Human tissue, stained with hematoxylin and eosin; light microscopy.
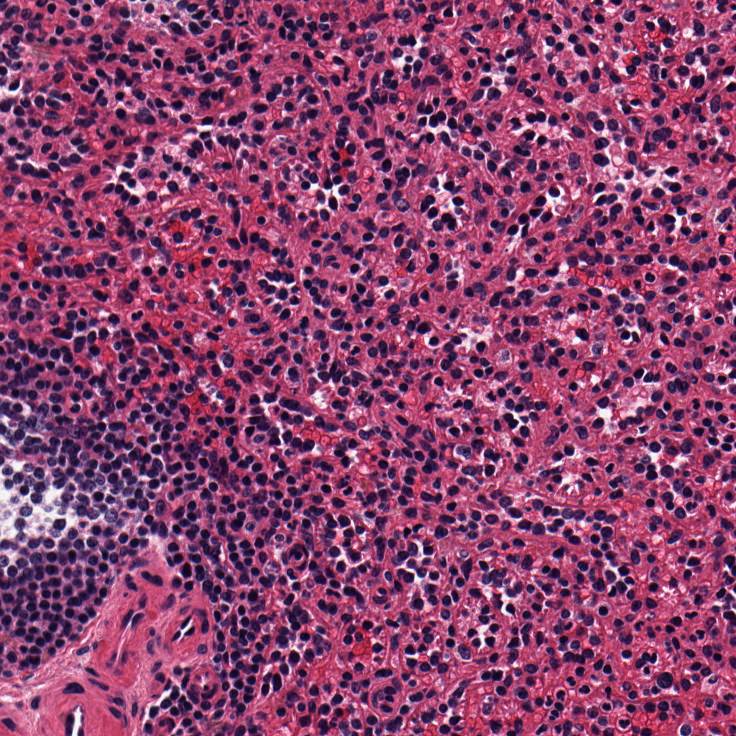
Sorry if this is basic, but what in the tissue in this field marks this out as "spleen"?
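This is spleen.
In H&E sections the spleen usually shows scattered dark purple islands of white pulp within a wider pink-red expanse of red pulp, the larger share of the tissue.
The compact sheet of closely packed, dark-staining small round lymphocytes in the lower left, darker than the rest of the field, goes with white pulp. Many small, irregular, slit-like clear spaces are scattered through the middle and right of the field. In the lower left corner a band of dense pink fibrous tissue holds elongated spindle-shaped nuclei.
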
